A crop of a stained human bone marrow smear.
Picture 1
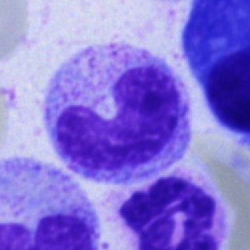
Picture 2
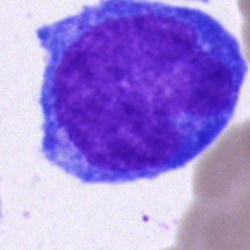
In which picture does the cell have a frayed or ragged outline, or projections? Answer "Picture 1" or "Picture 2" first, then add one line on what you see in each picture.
Picture 2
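In picture 1: The cell outline is round and smooth.
In picture 2: The cell outline is slightly uneven and ragged rather than smooth.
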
